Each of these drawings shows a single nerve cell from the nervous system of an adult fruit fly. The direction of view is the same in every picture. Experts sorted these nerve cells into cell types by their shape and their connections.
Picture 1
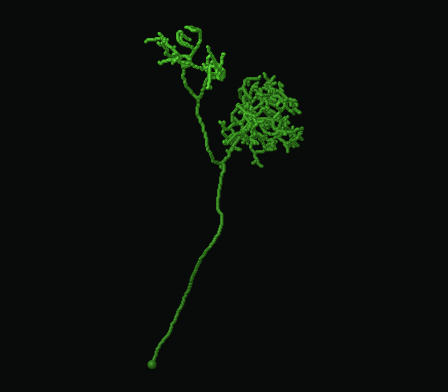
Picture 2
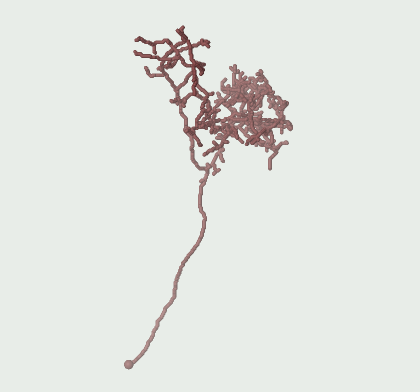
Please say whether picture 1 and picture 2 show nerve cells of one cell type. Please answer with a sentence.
They are of the same cell type.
